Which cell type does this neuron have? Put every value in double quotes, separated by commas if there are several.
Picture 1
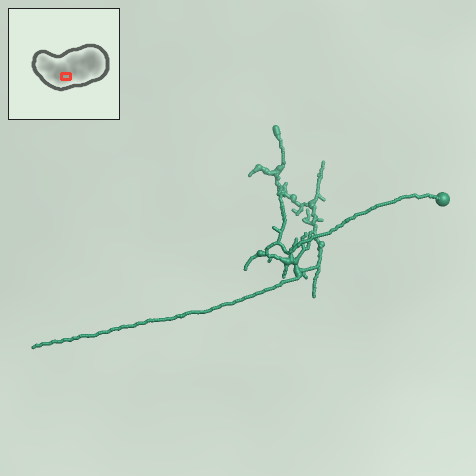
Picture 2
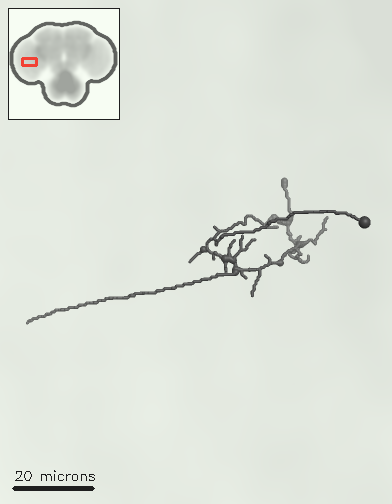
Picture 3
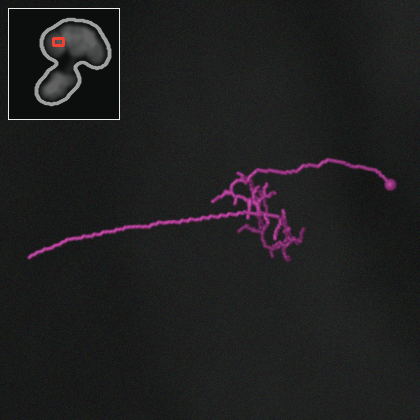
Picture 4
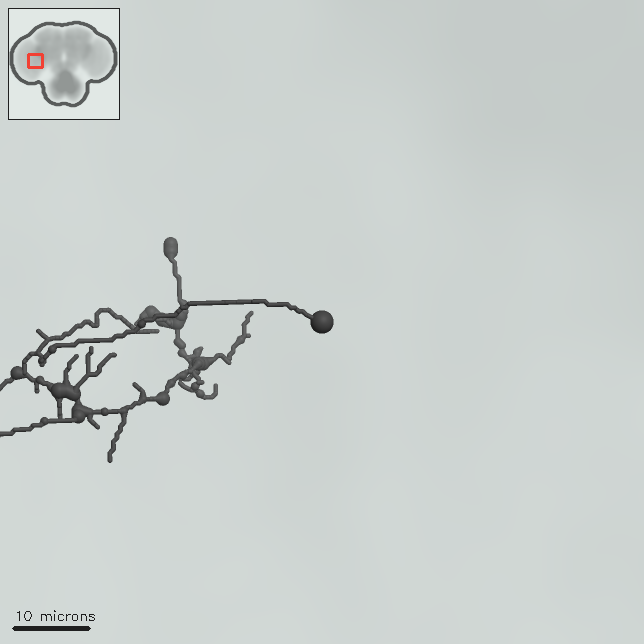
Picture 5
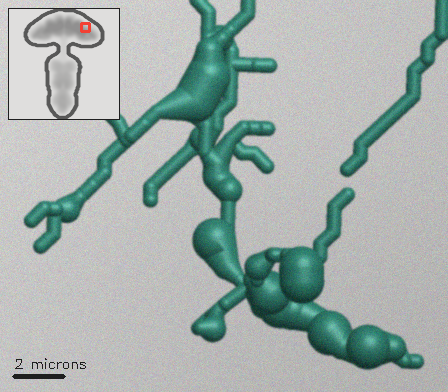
"Mi15"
